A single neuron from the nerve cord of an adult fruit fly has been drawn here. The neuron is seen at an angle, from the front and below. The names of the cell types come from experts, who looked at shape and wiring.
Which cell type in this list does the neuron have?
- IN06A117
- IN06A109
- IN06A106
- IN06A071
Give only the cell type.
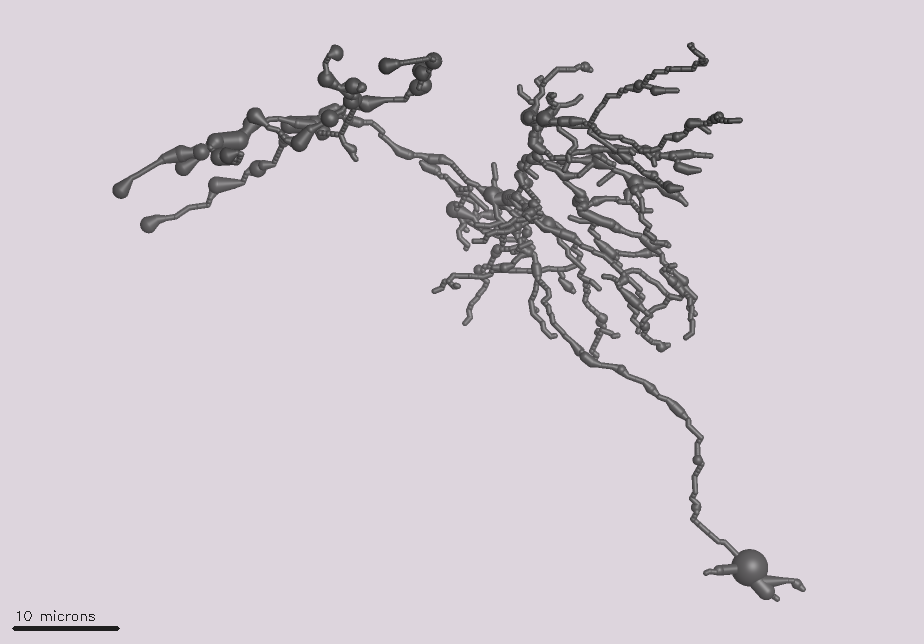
IN06A117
